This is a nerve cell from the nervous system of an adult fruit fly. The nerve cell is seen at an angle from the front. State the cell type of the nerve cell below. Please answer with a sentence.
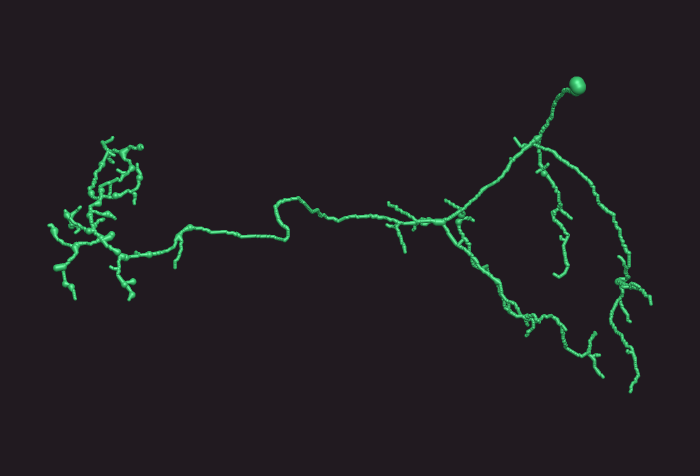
The cell type is CB1699.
